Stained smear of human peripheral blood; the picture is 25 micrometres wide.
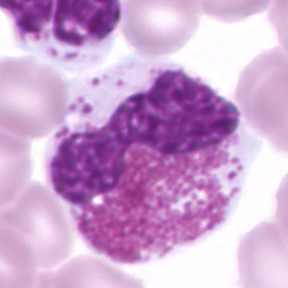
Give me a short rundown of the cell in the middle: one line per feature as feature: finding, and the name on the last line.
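Nucleus: two lobes joined by a narrower middle part
Orientation: across the cell, lower left to upper right
Chromatin: dark purple, coarsely clumped
Nucleoli: none visible
Identity: eosinophil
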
